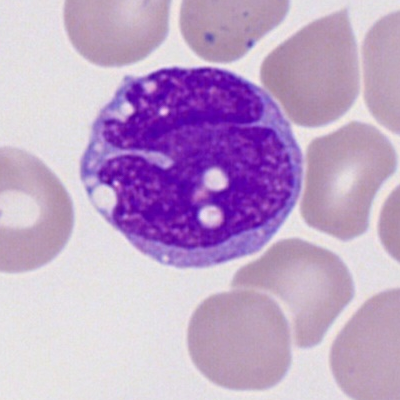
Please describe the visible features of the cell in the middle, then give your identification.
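Notice that the outline is roughly round and smooth. The nucleus is folded, with a deep cleft running in from the left side. There are no coarse coloured granules, but several small round clear vacuoles lie scattered across the cell. It is a monocyte.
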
